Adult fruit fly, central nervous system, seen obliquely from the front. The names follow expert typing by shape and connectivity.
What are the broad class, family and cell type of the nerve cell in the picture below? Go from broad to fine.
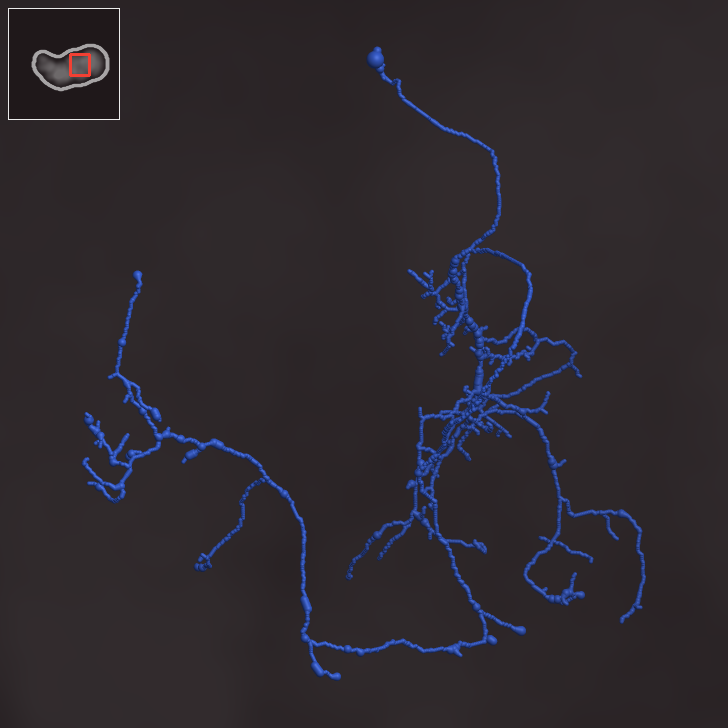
central-brain intrinsic neuron; hemilineage PSp2; CB0266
